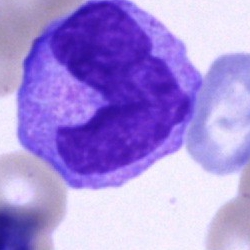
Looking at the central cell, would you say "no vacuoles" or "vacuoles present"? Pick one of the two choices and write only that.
No vacuoles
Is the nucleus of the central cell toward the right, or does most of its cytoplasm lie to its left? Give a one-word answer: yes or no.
Yes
